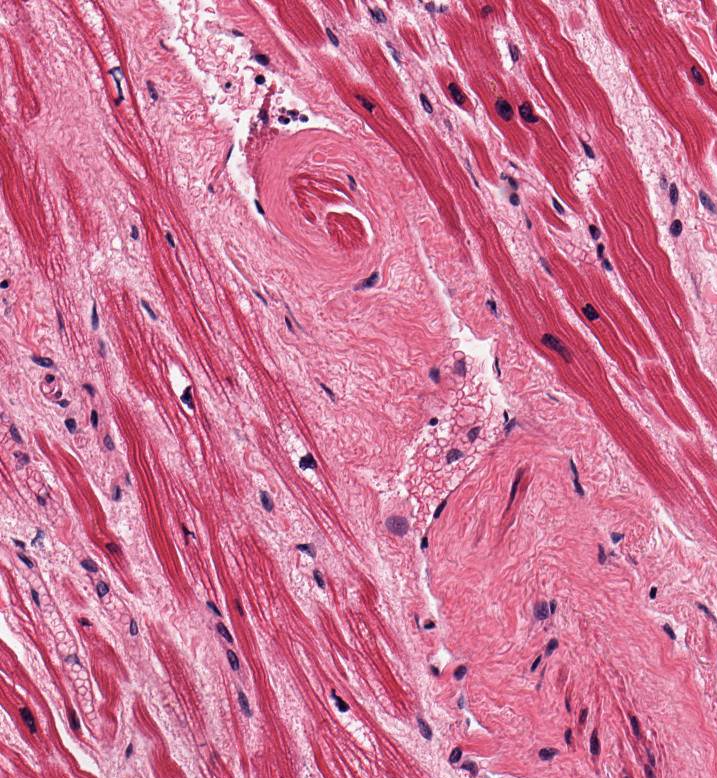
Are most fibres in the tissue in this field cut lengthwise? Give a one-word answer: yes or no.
Yes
